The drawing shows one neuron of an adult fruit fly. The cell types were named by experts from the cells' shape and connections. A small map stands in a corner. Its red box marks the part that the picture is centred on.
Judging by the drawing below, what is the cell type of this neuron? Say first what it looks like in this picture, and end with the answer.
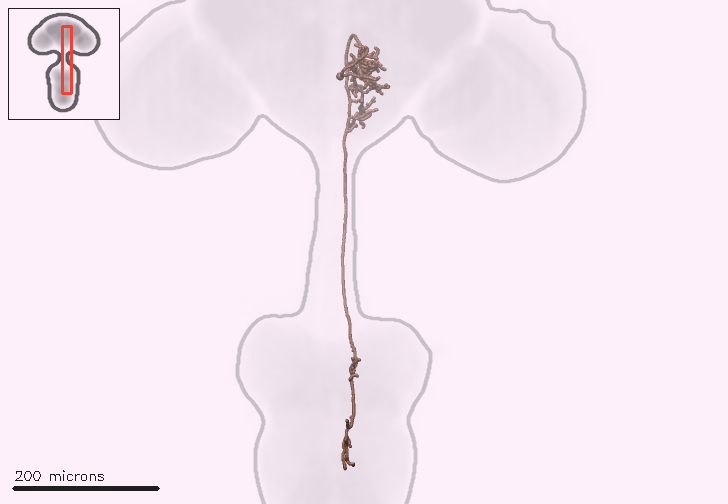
It reaches both the brain and the nerve cord, passing through the neck. The cell body is at the top of the picture. By the scale bar it is about 600 microns tall in this view. It is a descending neuron. It is of cell type DNp16_b.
